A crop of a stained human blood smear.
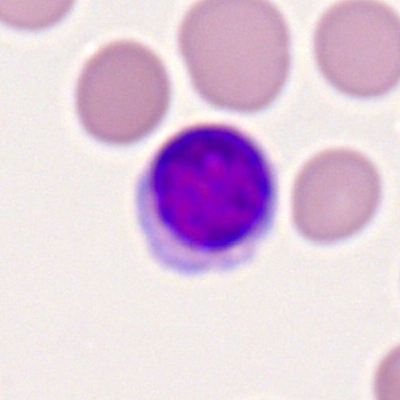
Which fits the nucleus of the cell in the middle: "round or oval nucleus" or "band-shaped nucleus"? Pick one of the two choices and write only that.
Round or oval nucleus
